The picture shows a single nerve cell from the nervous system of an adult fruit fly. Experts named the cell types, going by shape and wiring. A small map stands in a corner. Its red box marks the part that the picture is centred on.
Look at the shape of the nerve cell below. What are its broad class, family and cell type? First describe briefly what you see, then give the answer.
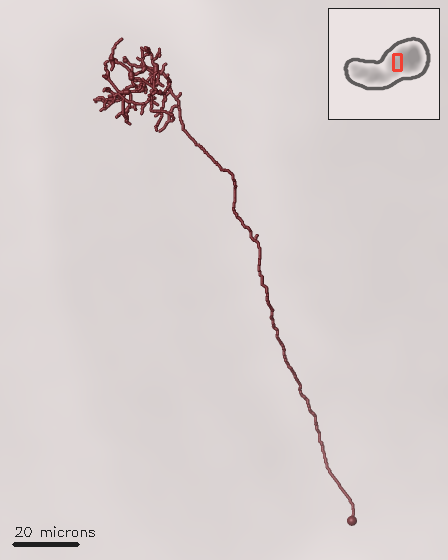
The cell body is at the lower right of the picture. By the scale bar it is about 150 microns tall in this view. It is an optic-lobe intrinsic neuron. Its family is Li. Its cell type is Li22.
